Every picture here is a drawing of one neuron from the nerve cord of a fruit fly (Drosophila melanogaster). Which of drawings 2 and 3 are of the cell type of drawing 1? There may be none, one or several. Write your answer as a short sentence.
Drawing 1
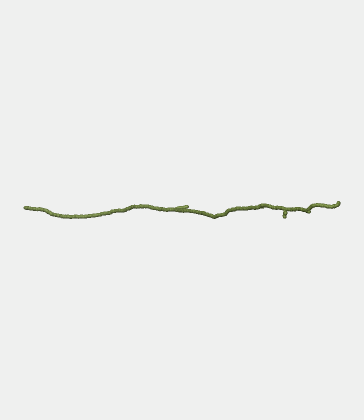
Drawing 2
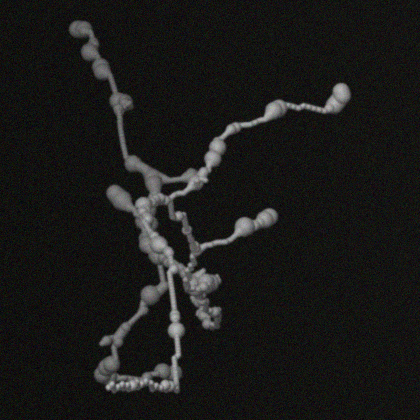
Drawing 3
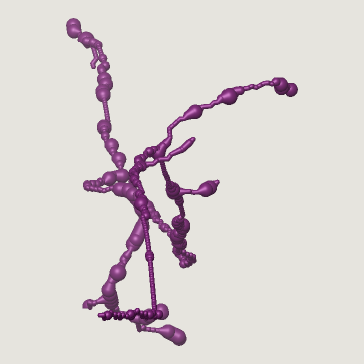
None of them is of the same cell type.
